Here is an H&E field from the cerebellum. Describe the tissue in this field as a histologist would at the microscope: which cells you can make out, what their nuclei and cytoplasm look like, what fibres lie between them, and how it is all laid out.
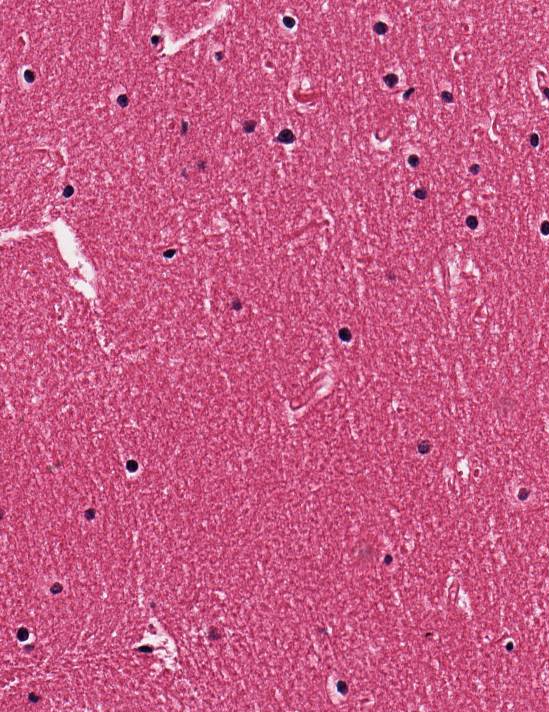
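What you've got is a uniform, finely fibrillary pink matrix throughout, with no glands, epithelium or other organized units. Small, round, dark purple nuclei sit singly and sparsely across it. Most show no distinct cytoplasm beyond a clear halo, so they look like bare nuclei lying straight in the pink. There are a few thin-walled small vessels too, narrow slit-like pale channels, the clearest at the upper left.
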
